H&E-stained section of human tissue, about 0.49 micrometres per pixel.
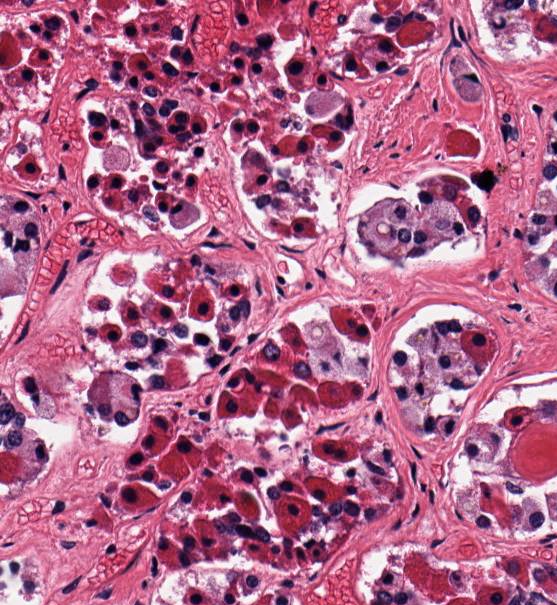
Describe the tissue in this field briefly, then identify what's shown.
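Cytoplasm first: many nest cells have abundant, deeply and densely eosinophilic cytoplasm standing out bright red, while other cells in the same nests have paler, pinkish-grey cytoplasm. Nuclei next: mostly round, noticeably varied in size. Nucleoli last: some larger pale nuclei, as in the nest at upper right, hold a single prominent nucleolus. This is pituitary.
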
